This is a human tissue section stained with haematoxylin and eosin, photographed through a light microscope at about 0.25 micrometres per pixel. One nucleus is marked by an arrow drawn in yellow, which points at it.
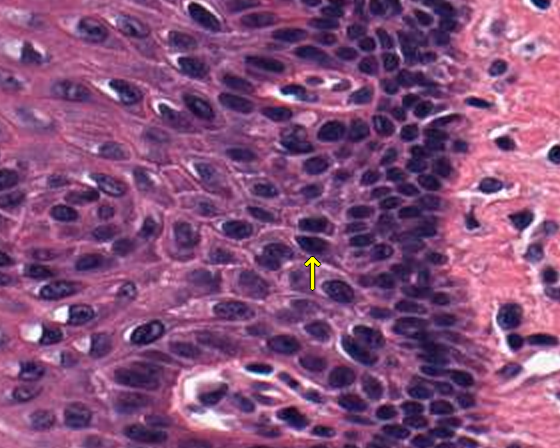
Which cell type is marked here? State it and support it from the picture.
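This is a squamous epithelial cell. The nucleus is about the same size as the crowded nuclei around it. The cell sits among tightly packed cells a few layers in from the dark, densely nucleated row along the connective tissue on the right, well away from the flatter, paler cells toward the left.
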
